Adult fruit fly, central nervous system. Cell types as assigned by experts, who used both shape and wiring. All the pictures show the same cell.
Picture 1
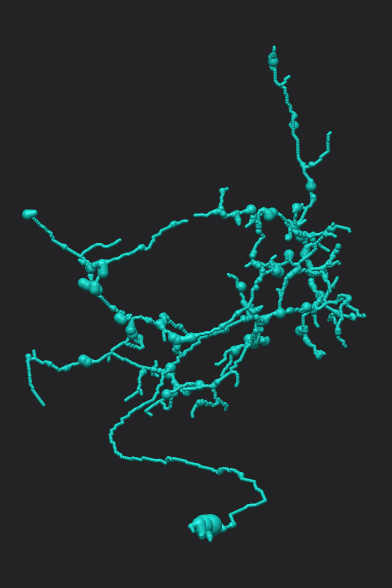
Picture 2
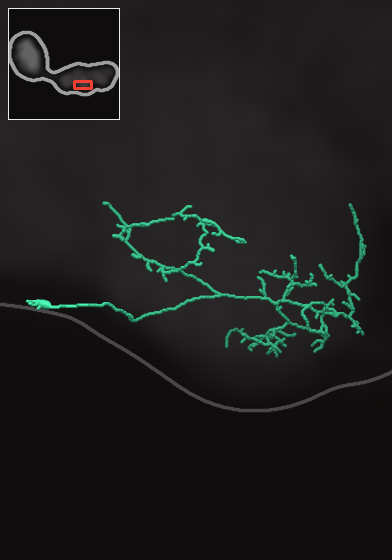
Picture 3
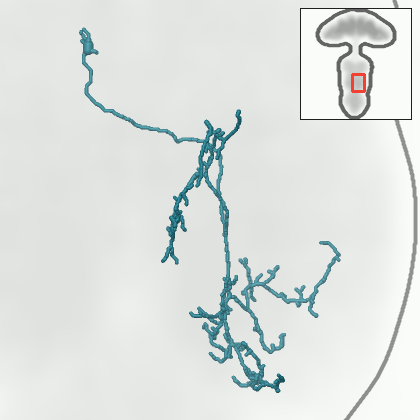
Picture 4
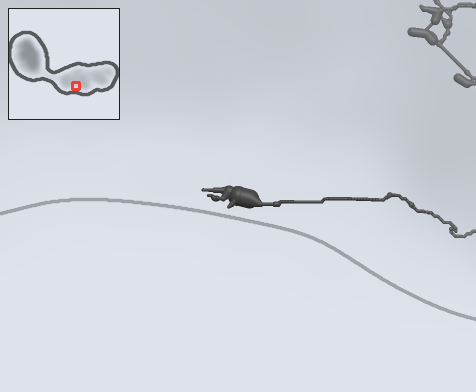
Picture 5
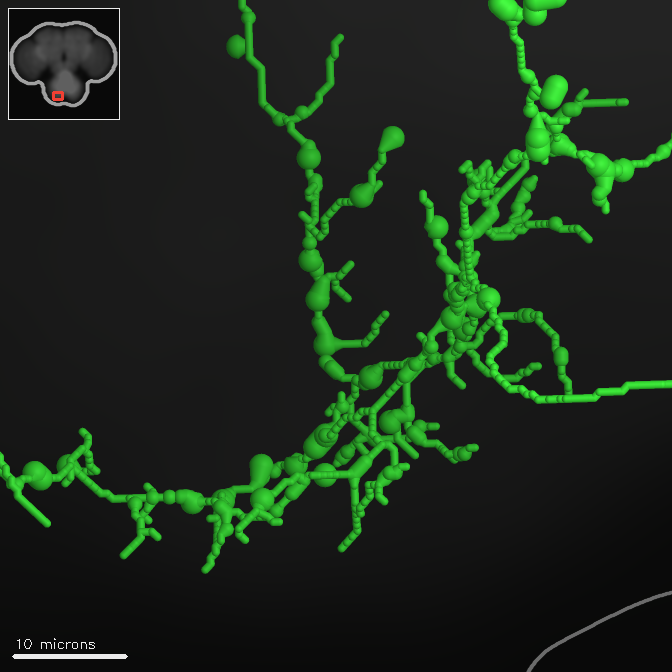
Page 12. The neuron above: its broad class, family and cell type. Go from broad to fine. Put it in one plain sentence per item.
A nerve-cord intrinsic neuron of hemilineage 14A, type IN14A046.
